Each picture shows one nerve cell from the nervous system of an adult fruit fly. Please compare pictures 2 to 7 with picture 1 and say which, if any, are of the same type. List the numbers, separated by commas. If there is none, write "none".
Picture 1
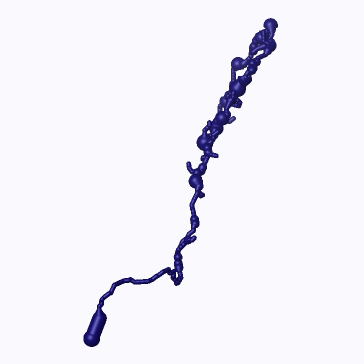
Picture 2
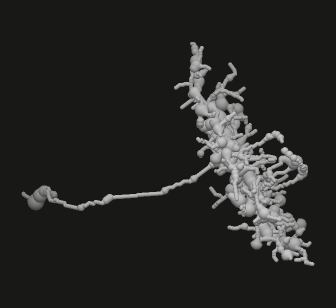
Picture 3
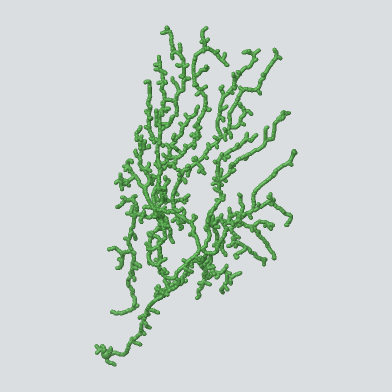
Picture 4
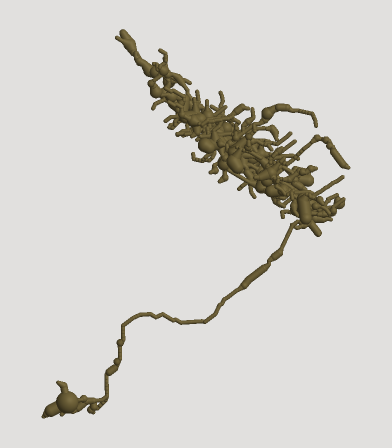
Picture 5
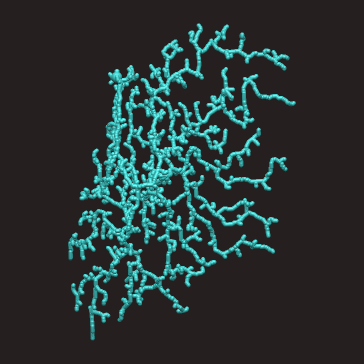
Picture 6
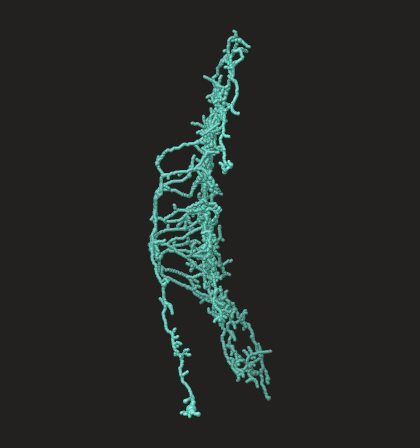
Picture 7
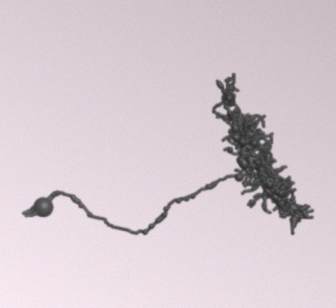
none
